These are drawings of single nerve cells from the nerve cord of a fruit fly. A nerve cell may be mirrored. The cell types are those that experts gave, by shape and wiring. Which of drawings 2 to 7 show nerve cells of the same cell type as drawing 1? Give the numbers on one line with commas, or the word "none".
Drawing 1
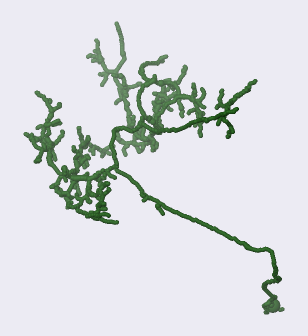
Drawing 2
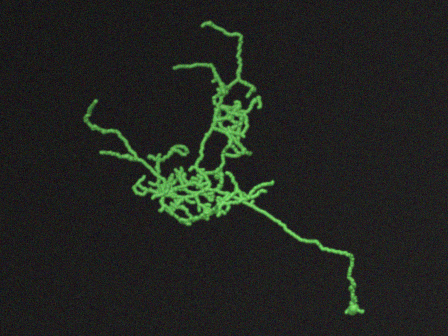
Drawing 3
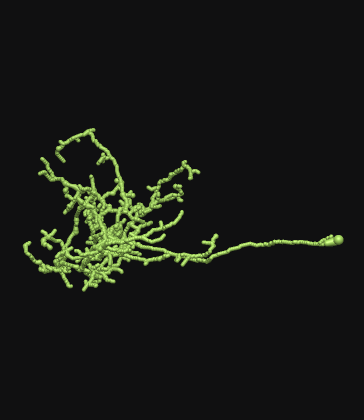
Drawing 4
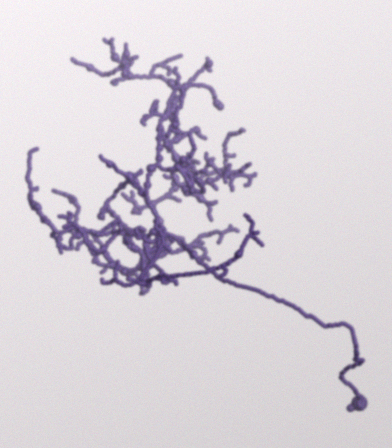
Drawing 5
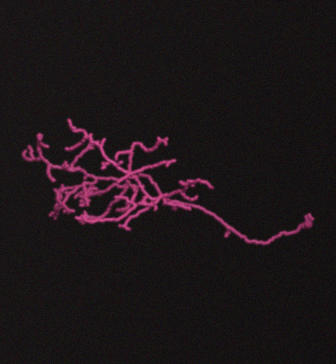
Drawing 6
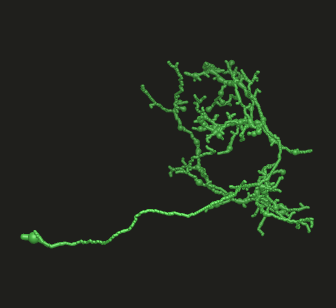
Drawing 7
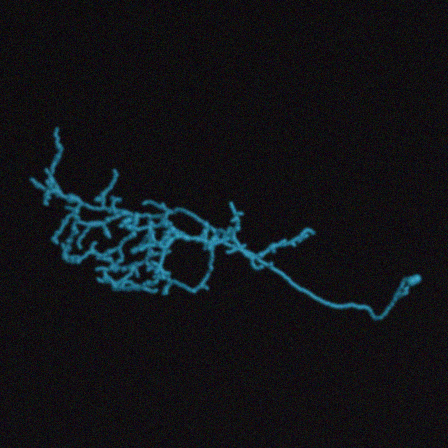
2, 6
